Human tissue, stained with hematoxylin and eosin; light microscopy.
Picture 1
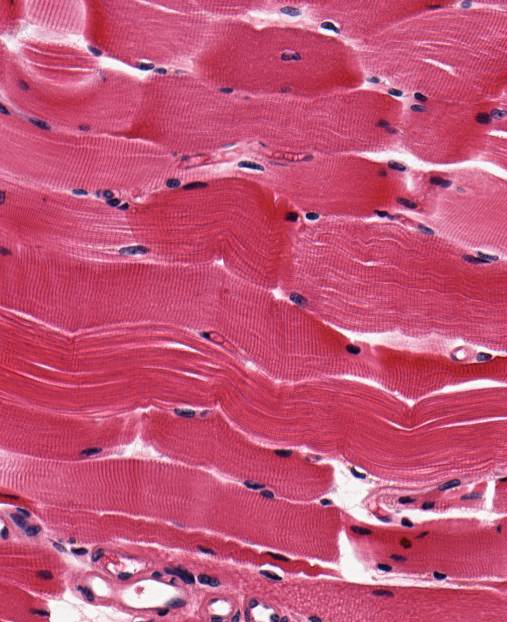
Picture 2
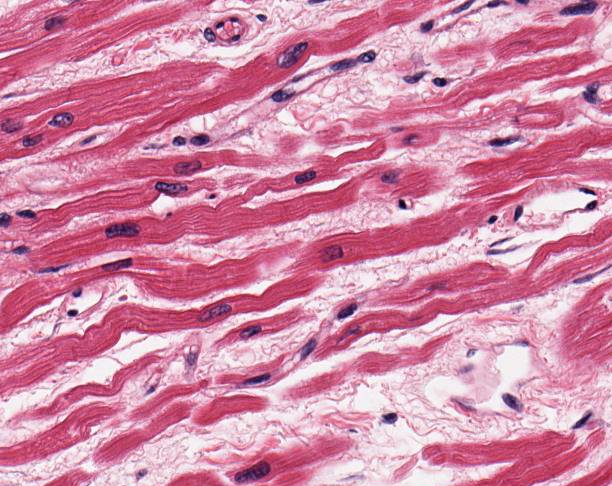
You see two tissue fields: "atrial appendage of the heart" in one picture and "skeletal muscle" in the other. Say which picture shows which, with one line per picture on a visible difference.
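Picture 1: skeletal muscle. The muscle fibre nuclei lie at the edges of the fibres rather than in their centres.
Picture 2: atrial appendage of the heart. The muscle cell nuclei are oval and lie in the centre of the fibres rather than at their edges.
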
